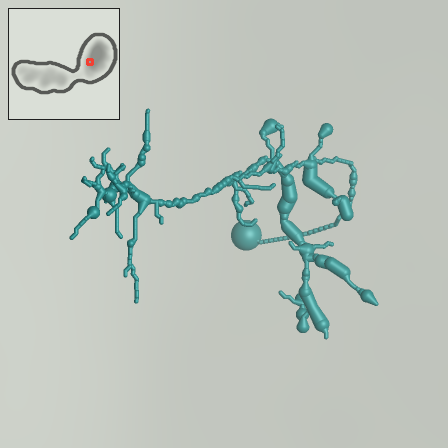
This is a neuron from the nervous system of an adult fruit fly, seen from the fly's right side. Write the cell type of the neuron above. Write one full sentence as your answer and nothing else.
A cell of type Mi13 is what this neuron is.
